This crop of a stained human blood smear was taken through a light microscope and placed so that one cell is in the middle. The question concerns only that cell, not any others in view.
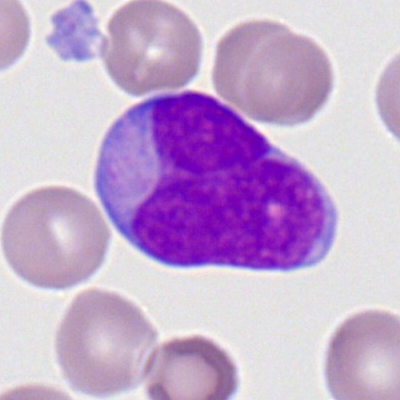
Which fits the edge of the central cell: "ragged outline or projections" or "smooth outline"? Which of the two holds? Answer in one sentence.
The outline of the cell is smooth, not rough.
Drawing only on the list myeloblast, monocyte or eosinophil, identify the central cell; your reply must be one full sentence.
At the crop's centre, the cell is a myeloblast.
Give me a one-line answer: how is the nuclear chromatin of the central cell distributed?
Chromatin texture is fine, and coarse clumps are absent.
